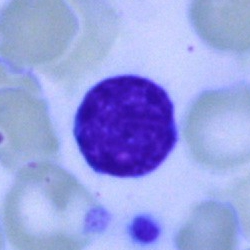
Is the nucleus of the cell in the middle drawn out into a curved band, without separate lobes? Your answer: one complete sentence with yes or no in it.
No, instead of a band, the nucleus forms a compact round or oval shape.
